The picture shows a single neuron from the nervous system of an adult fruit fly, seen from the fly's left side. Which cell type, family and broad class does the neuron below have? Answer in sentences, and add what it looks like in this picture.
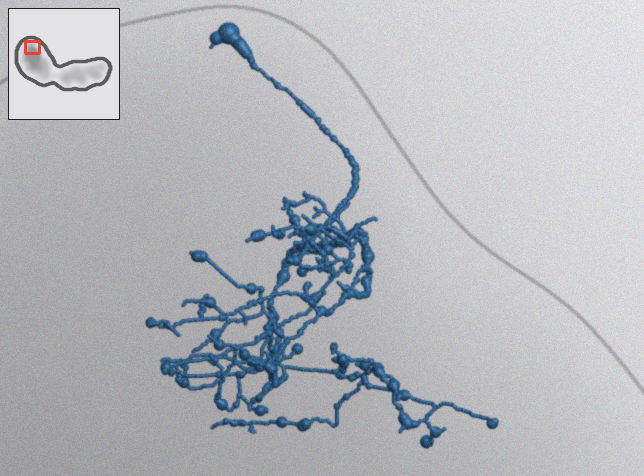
It is of cell type SMP219. The family is hemilineage SLPpl1. Its broad class is central-brain intrinsic neuron. The picture shows dozens of branch ends. In this view it is about as wide as it is tall.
